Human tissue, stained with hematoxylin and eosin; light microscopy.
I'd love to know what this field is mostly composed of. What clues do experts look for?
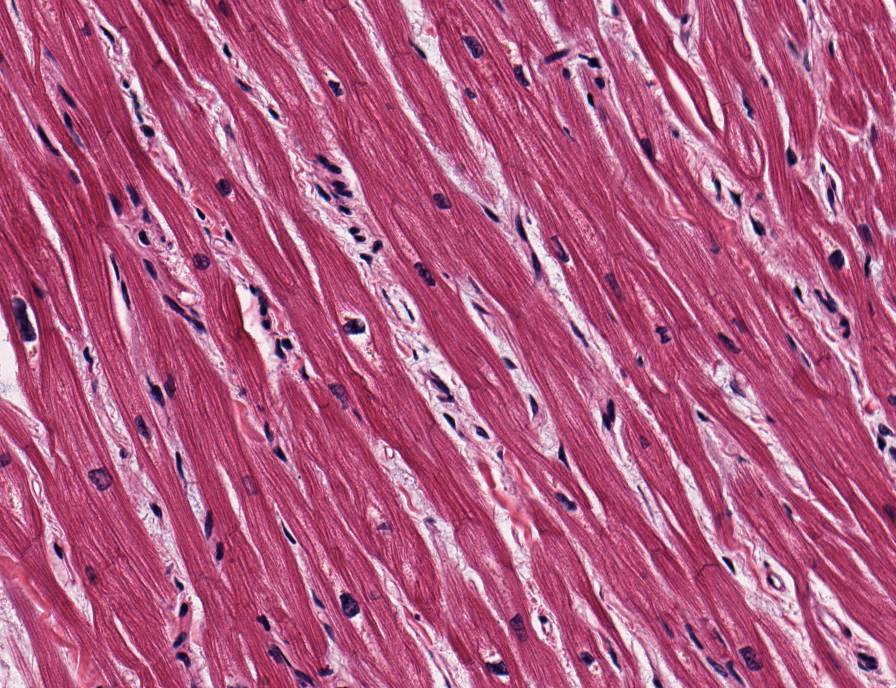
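Myocardium is the tissue here. Muscle fibres run parallel across the whole field, diagonally from upper left to lower right, and branch to join neighbouring fibres.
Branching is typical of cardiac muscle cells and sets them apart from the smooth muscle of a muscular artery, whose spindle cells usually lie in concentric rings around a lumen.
The fibre cytoplasm is deep pink with fine lengthwise fibrils. Between the fibres lies a thin, pale, loose stroma with small dark elongated nuclei.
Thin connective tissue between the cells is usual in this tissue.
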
